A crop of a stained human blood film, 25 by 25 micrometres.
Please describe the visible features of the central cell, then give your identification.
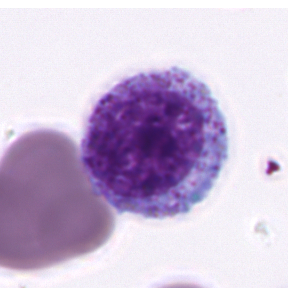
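Follow the narrow rim of pale bluish cytoplasm: it's widest on the right side. Dark purple granules are scattered through it, and some lie over the nucleus, partly hiding its chromatin. The surface is smooth, with no projections, and the cell is about 13 micrometres across. This is a myelocyte.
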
